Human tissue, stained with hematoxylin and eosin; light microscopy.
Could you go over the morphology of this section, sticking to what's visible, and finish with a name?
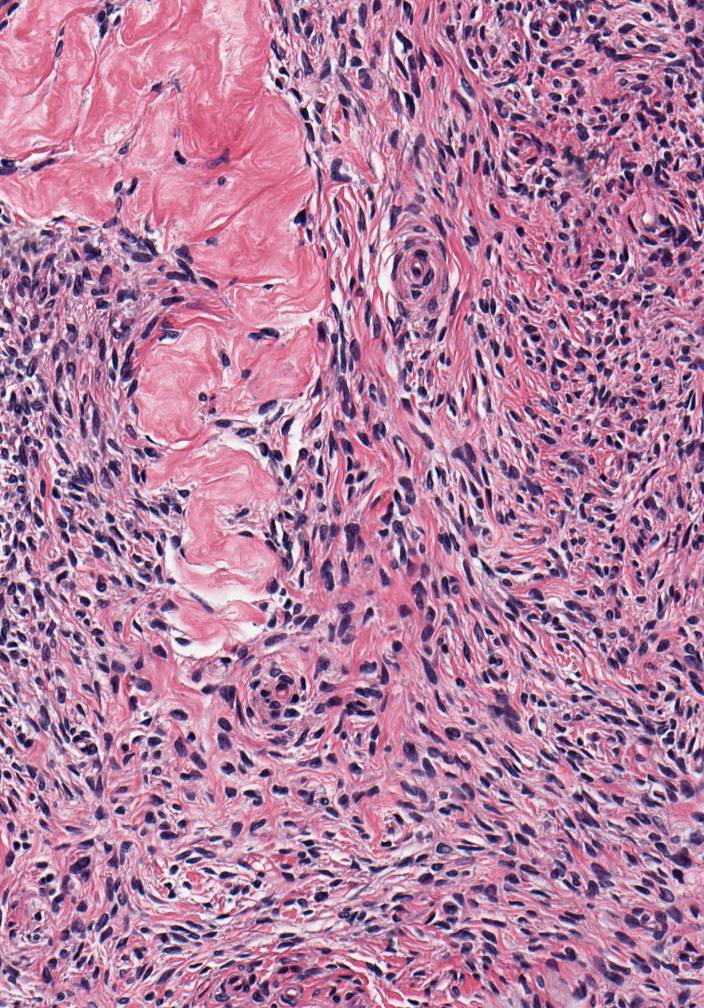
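Mostly spindle cells here, in interlacing short fascicles and swirls. Their nuclei are elongated to oval and dark, with scant pink cytoplasm and borders you can't really make out. It's more crowded with nuclei on the right; the left is collagen-rich. That's ovary.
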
